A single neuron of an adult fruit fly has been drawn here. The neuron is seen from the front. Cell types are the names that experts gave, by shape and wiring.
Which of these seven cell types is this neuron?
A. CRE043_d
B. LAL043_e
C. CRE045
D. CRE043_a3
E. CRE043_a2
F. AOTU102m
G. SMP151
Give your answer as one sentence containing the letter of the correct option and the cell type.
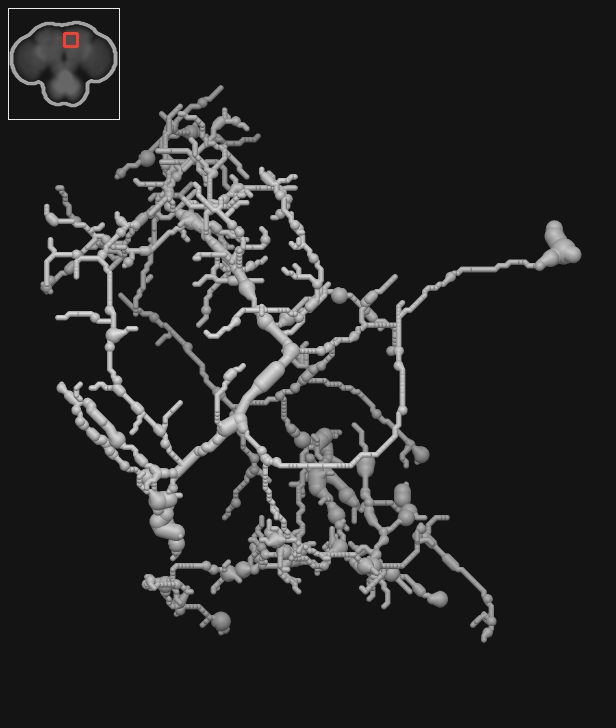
Being of cell type CRE043_d, the neuron matches option A.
